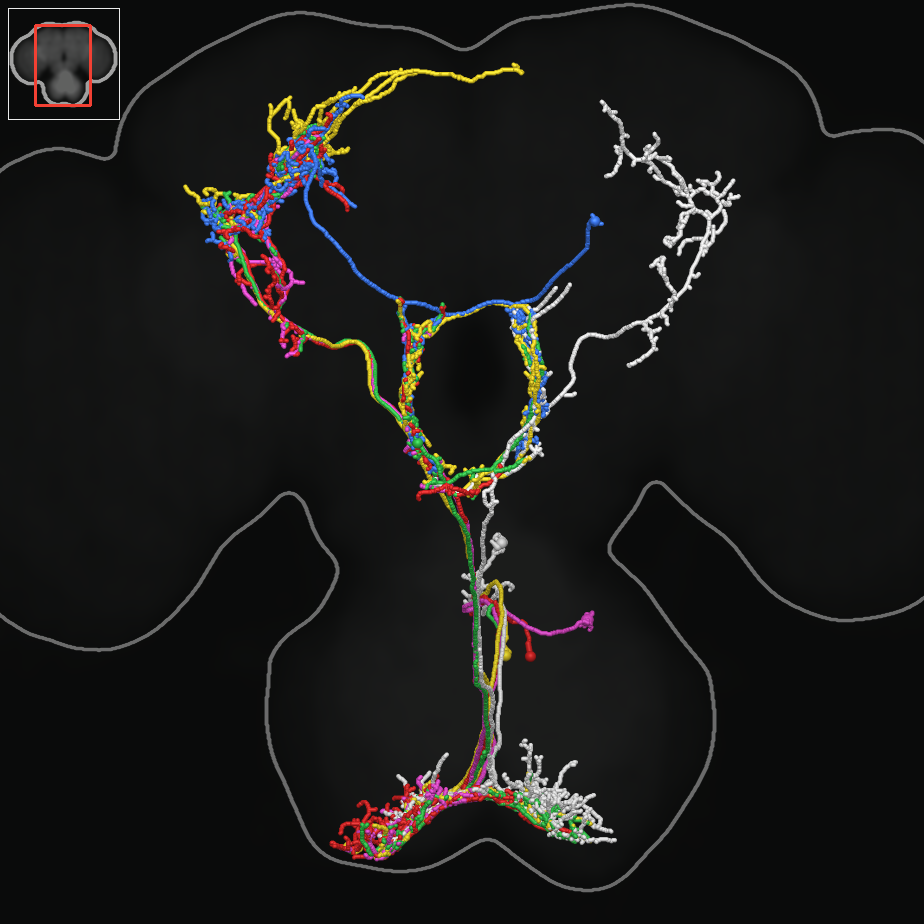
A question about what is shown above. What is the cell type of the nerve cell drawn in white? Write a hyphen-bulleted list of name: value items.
- cell type: AN09B017d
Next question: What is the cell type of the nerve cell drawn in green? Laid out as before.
- cell type: AN09B017b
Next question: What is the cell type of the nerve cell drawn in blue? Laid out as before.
- cell type: mAL_m1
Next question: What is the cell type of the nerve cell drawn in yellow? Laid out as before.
- cell type: AN09B017f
